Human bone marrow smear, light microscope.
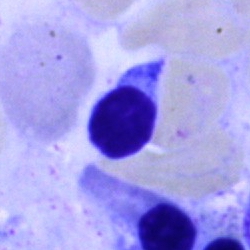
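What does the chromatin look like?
Dense and very dark purple, almost uniform across the nucleus.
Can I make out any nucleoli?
No, none that I can see.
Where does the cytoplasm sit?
It is scant, gathered mostly in a small pointed tag at the upper right of the nucleus, and no vacuoles are seen in it.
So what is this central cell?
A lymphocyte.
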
